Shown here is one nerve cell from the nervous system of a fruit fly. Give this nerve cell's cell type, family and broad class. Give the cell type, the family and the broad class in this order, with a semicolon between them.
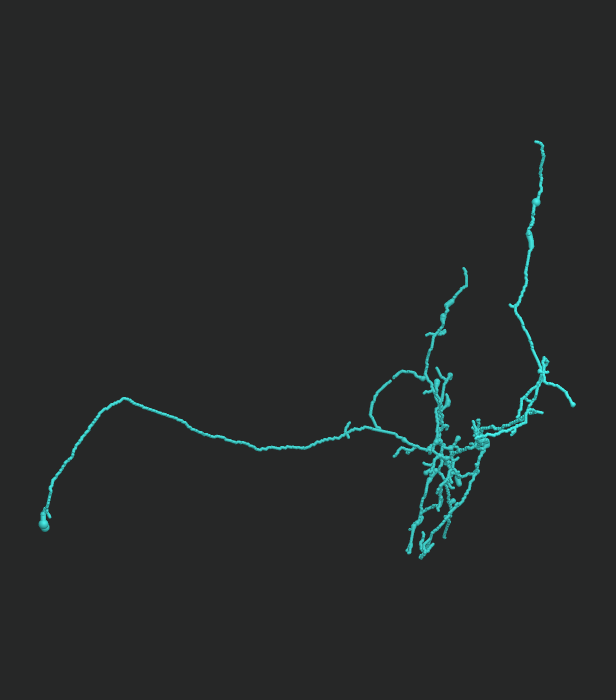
PS331; hemilineage LALv1_ventral; central-brain intrinsic neuron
